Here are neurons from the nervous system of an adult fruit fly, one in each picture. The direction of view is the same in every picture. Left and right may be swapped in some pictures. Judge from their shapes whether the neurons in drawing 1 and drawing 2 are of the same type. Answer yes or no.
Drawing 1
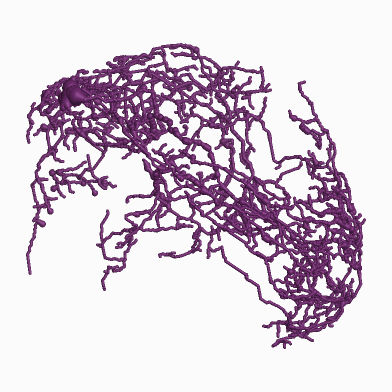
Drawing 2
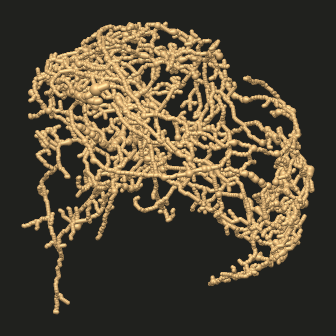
yes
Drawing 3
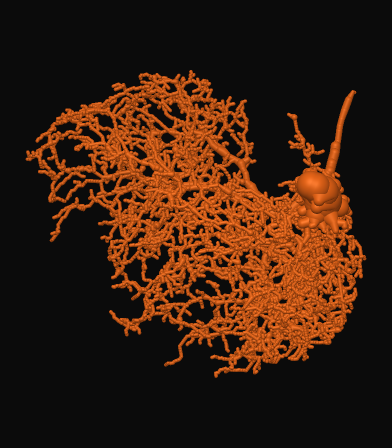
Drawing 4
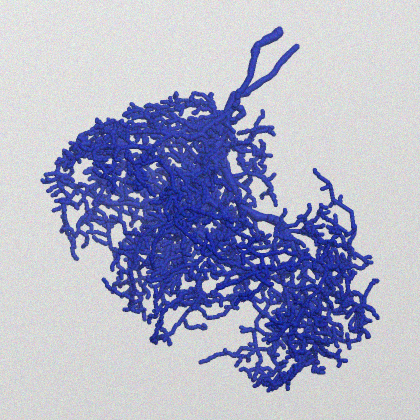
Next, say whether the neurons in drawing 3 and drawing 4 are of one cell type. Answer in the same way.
yes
